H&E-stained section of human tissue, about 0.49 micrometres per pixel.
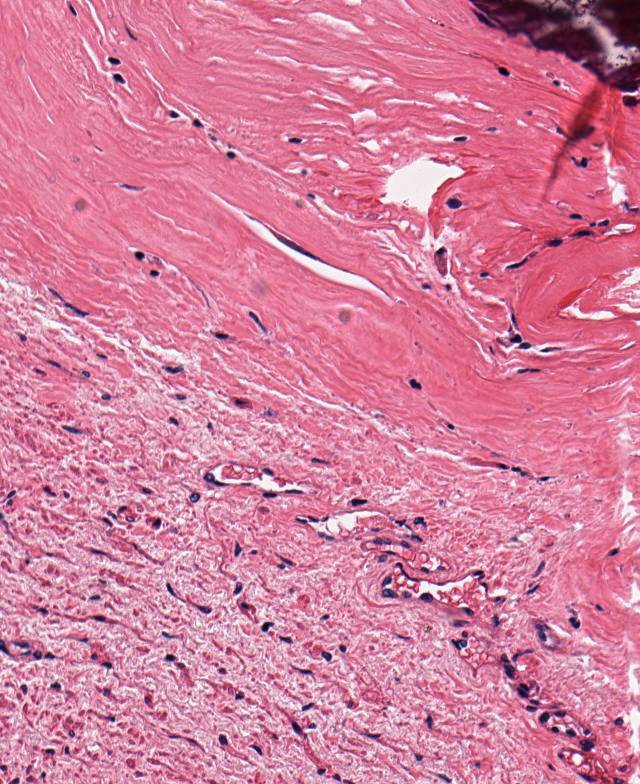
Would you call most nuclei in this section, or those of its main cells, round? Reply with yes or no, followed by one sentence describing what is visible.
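No. Nuclei within the dense collagen are sparse, small, dark and mostly elongated.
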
